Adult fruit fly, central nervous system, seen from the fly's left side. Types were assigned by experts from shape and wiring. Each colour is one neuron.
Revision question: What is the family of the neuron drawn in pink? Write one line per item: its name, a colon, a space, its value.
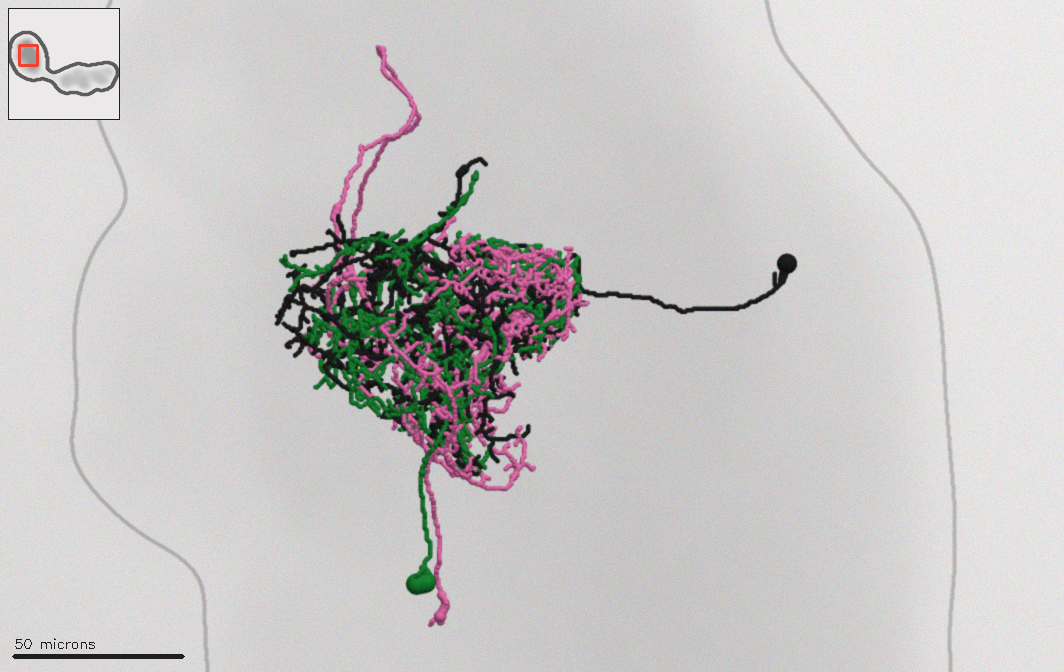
family: hemilineage VLPl&p1_lateral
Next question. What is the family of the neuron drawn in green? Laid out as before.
family: hemilineage VLPl&p1_lateral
